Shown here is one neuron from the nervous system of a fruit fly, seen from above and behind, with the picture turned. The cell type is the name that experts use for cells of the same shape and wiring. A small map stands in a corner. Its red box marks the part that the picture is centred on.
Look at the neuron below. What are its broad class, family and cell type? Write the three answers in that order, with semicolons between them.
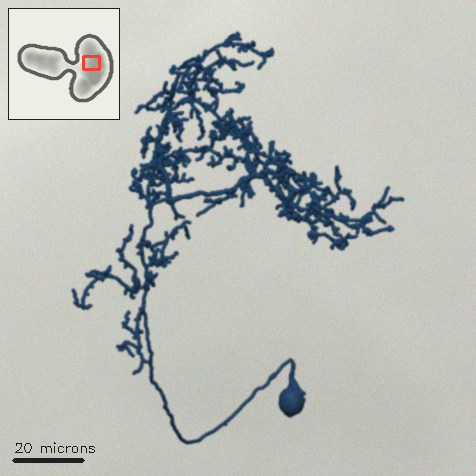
central-brain intrinsic neuron; hemilineage MD3; WED206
